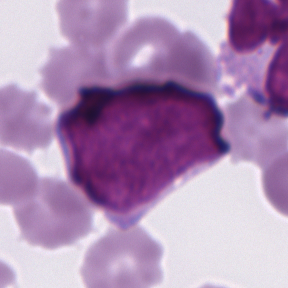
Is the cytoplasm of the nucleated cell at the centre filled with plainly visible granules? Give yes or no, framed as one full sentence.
No, not a single granule can be seen in its cytoplasm.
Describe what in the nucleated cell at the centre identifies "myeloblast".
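Let me see: the nucleus fills almost the whole cell, and that fits a myeloblast.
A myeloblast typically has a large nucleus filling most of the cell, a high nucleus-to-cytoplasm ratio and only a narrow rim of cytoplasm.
The chromatin here is finely textured rather than coarsely clumped, which fits as well.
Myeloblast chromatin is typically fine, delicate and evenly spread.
I'd just note the angular outline, with fairly straight edges and corners, and a small darker fleck in the nucleus near its upper left edge.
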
